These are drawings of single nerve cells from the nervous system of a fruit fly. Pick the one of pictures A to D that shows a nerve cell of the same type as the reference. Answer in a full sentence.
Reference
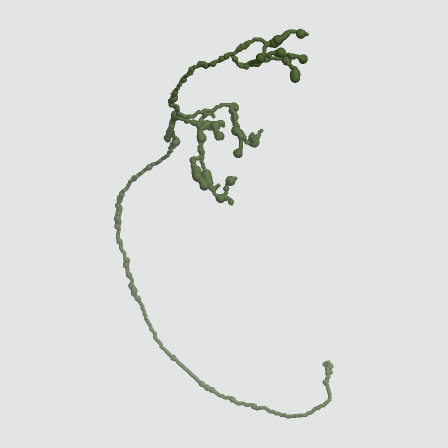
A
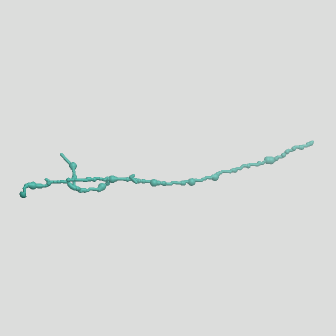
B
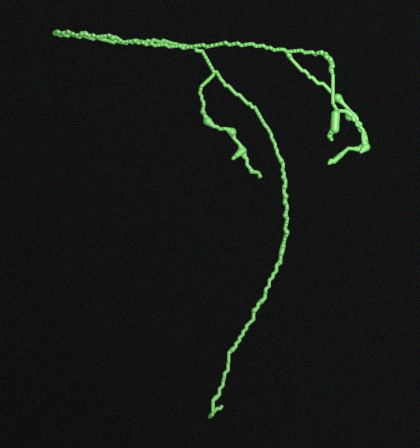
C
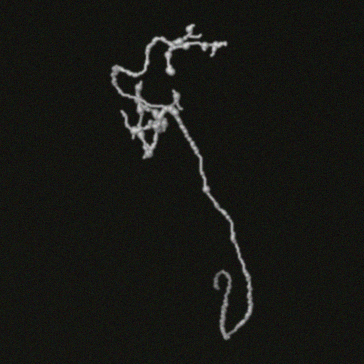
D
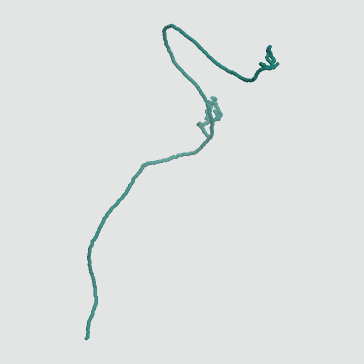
The nerve cell in picture C is of the same cell type.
